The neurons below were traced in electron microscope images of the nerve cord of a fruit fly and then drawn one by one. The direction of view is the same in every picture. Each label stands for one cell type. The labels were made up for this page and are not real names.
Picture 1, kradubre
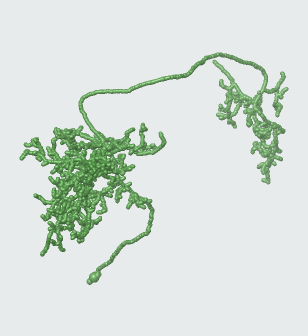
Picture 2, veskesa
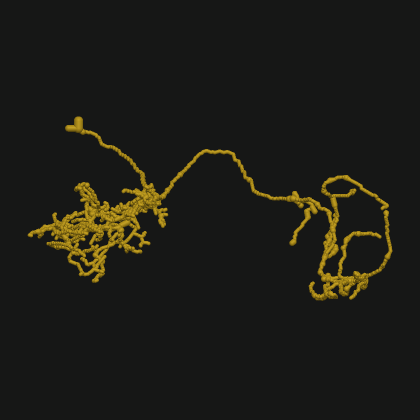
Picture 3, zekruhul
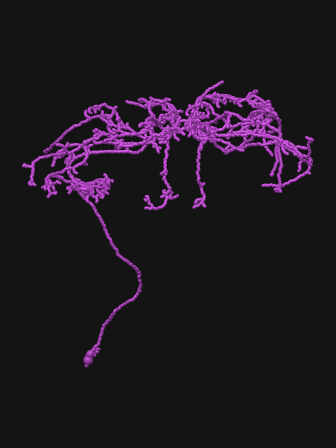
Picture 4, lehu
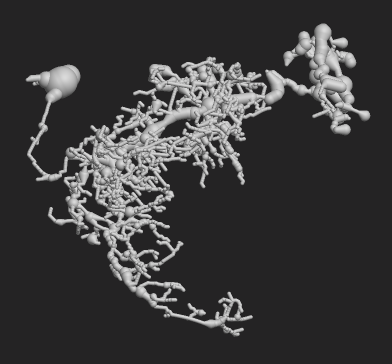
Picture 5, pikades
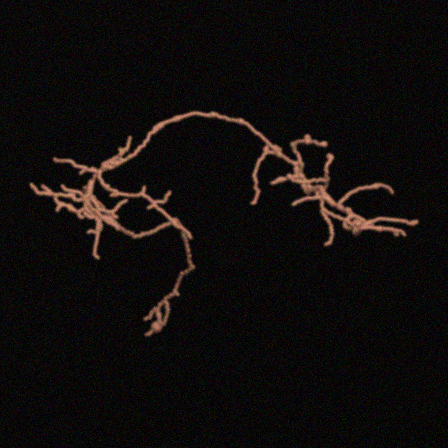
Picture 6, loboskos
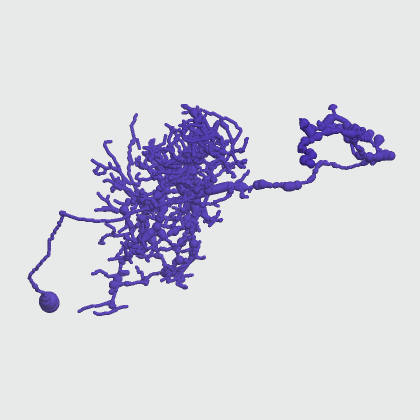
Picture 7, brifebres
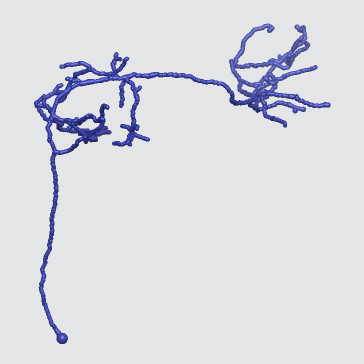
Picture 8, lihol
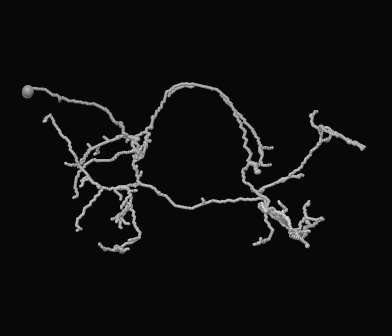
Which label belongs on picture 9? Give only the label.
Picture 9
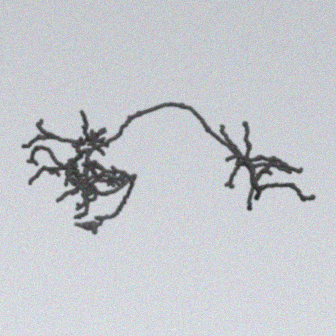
pikades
